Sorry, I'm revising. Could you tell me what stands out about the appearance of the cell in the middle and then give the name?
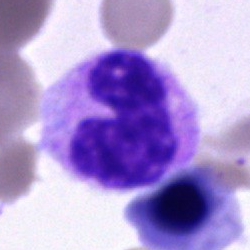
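Deeply indented, the nucleus has a folded, horseshoe-like shape, its indentation opening toward the left side of the cell. Its chromatin is dark purple and clumped, with paler gaps between the clumps. No vacuoles are seen in the cytoplasm. This is a band neutrophil.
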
